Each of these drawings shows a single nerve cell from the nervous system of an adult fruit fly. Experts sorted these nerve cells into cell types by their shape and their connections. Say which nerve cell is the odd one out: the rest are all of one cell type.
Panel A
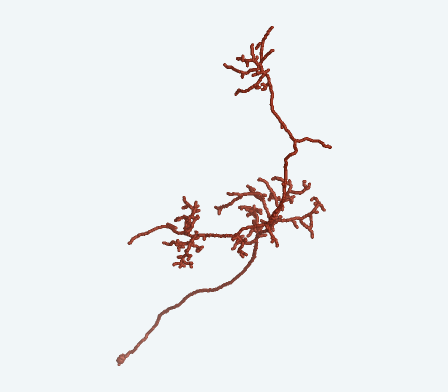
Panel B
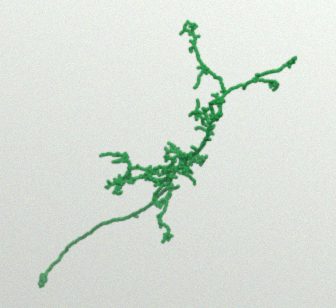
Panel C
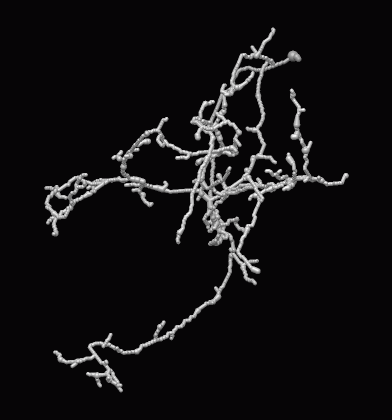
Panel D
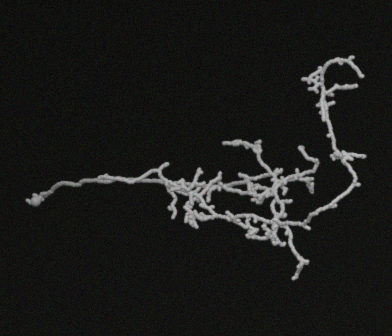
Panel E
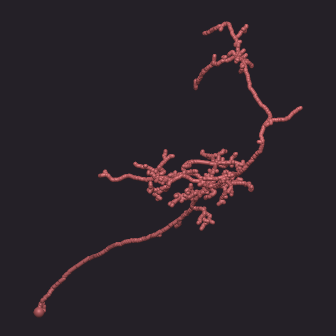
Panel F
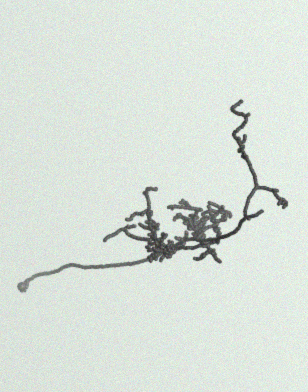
Panel C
